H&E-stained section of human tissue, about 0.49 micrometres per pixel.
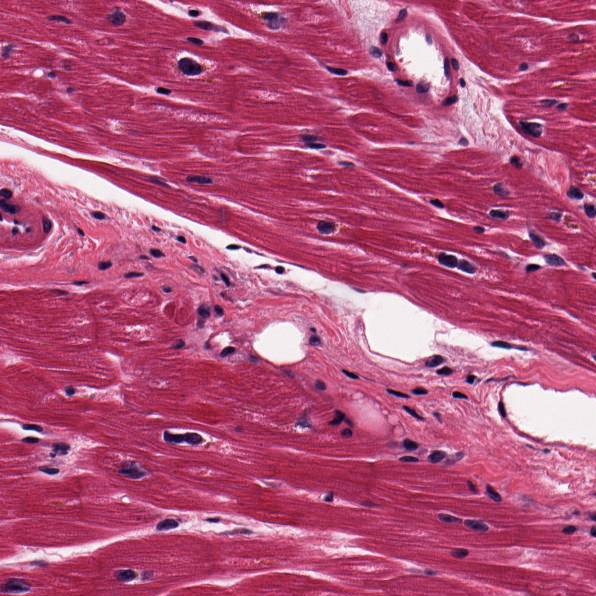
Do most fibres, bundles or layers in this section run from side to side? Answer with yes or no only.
Yes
